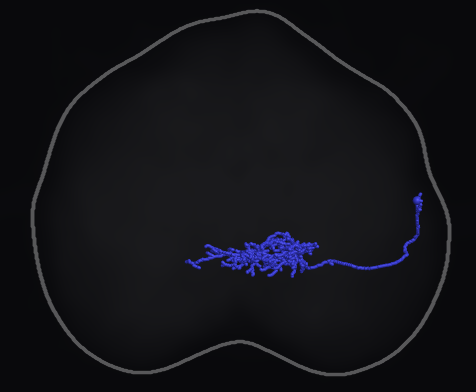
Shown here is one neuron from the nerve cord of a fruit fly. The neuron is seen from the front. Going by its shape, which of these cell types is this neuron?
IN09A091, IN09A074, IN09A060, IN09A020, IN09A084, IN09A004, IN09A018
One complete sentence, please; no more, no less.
It is IN09A020 that is the cell type of the neuron.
